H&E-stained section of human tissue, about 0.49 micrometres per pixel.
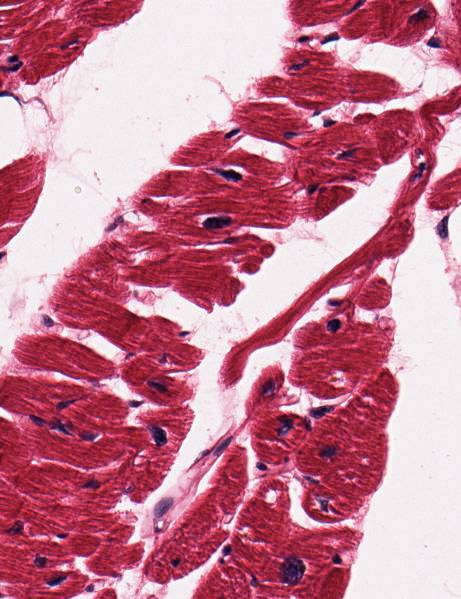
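Left ventricle of the heart. Each muscle cell holds one oval nucleus, lying centrally, not at the edge. Between fibre groups I find only sparse, wispy, pale pink connective tissue with a few small elongated dark nuclei, and no fat cells anywhere.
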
